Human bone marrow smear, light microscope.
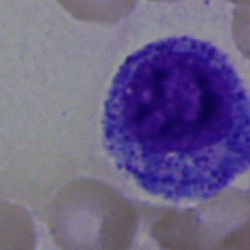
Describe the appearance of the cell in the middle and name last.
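The nucleus stains dark purple, broken up by paler patches. Coarse, dark blue-purple granules fill the cytoplasm, and some also lie over the edges of the nucleus. The cytoplasm forms its widest band beneath the nucleus. This cell is a promyelocyte.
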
